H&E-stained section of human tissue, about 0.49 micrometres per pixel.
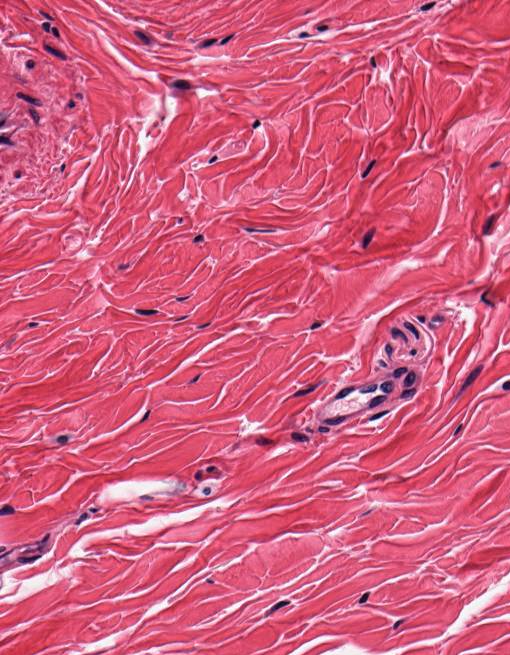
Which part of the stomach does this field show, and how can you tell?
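Answer: dense connective tissue. Dense, deeply eosinophilic fibre bundles fill almost the whole field. Bundles wavy, interlacing in several directions, not strictly parallel. Lower half: most bundles oblique, rising from lower left to upper right. Nuclei sparse, mostly thin, elongated and dark, single between bundles.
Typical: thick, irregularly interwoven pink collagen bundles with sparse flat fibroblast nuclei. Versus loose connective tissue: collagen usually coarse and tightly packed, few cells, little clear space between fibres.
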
